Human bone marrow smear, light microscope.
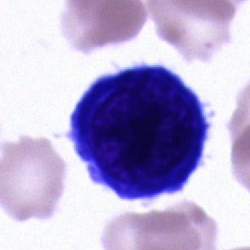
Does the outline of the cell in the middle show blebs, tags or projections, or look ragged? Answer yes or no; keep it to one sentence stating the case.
Yes, it is a rough outline that this cell has.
